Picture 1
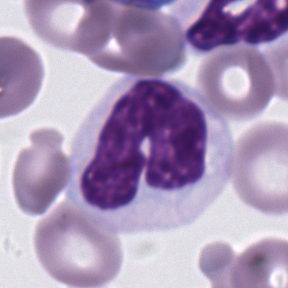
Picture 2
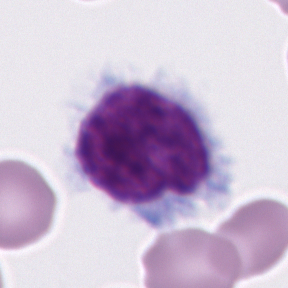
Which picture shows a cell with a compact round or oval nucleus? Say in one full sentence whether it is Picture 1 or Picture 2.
What Picture 2 shows is a cell with a compact round or oval nucleus.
